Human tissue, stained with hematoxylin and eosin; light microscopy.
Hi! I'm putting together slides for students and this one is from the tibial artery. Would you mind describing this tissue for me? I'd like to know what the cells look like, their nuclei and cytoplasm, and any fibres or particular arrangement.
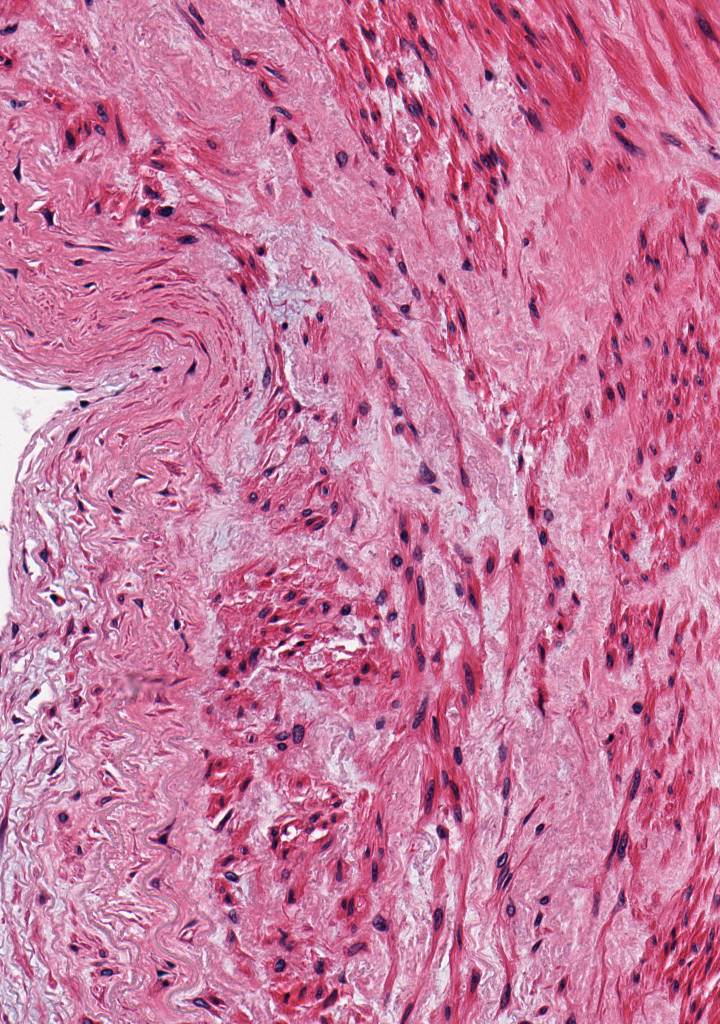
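In the middle of the field, you can see muscle bundles separated by an amorphous ground substance that is pale pink to faintly bluish. Now move your eye to the far left: that free edge has no epithelial lining. Close to it, the collagen fibres are wavy and curve parallel to the free surface. And nowhere in the field will you find fat cells.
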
